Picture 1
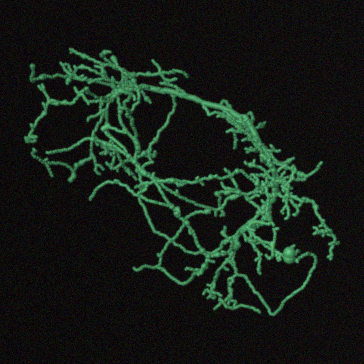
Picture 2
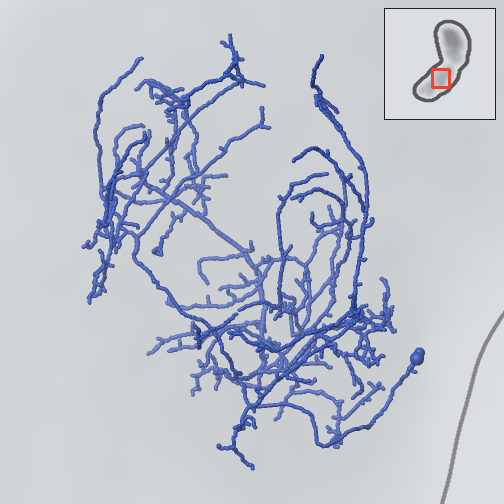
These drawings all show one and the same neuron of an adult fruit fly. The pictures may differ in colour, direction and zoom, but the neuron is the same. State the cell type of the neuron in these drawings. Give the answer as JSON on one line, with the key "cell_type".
{"cell_type": "IN04B011"}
